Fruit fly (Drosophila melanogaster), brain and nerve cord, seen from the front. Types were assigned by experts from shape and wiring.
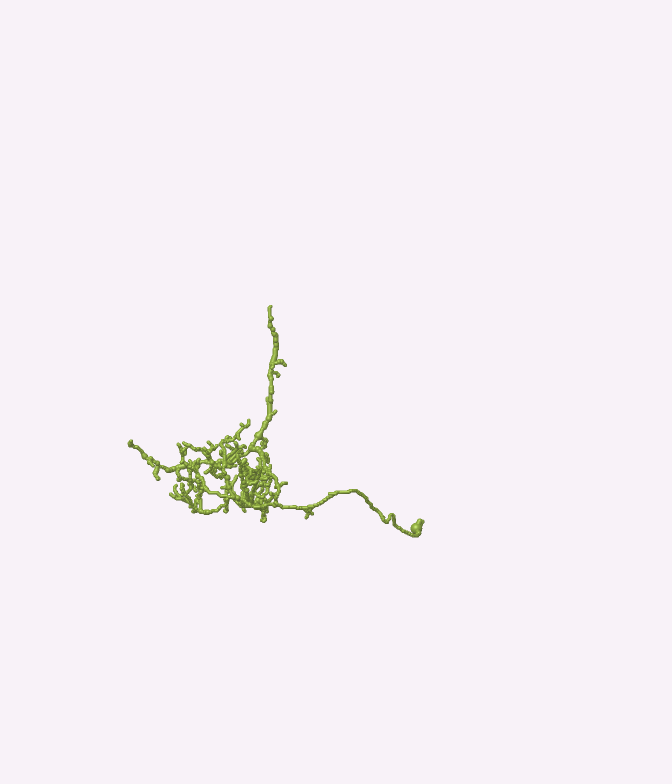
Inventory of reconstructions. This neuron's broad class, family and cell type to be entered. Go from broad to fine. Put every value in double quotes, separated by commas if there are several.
"nerve-cord intrinsic neuron", "hemilineage 14A", "IN14A018"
